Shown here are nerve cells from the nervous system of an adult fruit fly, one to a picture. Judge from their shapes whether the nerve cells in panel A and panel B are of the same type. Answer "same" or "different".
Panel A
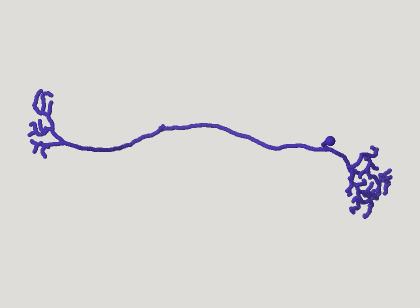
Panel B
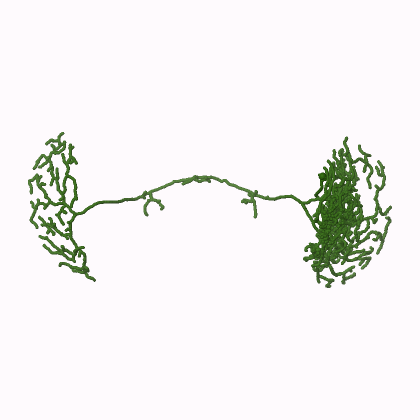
different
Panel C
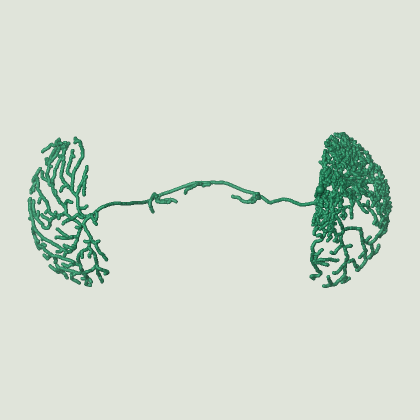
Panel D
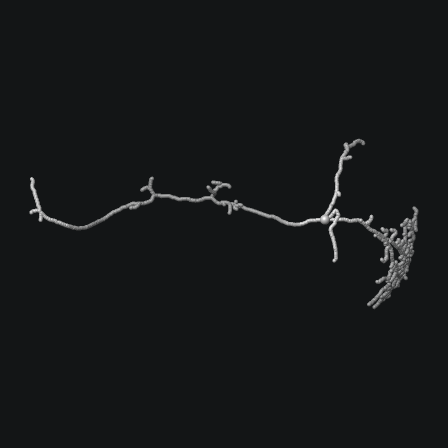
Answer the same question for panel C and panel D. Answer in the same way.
different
